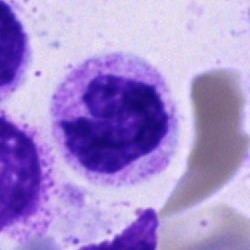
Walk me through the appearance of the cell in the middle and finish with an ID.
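Nucleus indented; notch opens to the left. Chromatin dark purple, coarsely clumped. Moderate rim of pale lilac cytoplasm around nucleus, fine pinkish-purple granules scattered throughout. Segmented neutrophil.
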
